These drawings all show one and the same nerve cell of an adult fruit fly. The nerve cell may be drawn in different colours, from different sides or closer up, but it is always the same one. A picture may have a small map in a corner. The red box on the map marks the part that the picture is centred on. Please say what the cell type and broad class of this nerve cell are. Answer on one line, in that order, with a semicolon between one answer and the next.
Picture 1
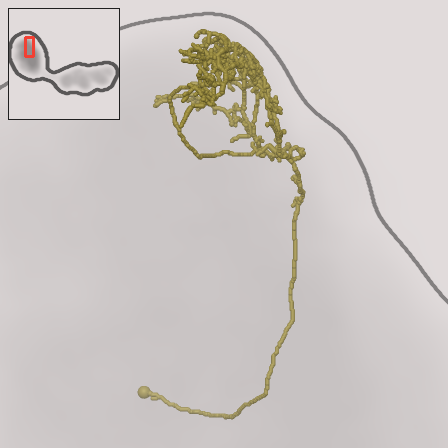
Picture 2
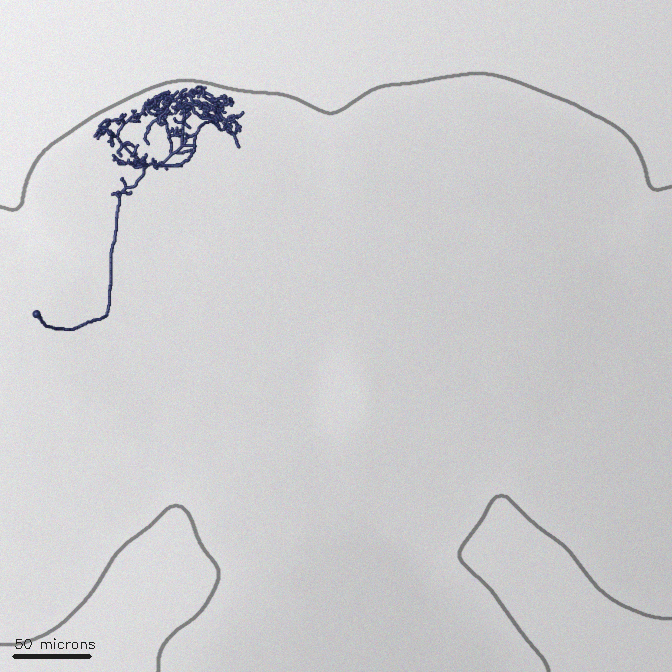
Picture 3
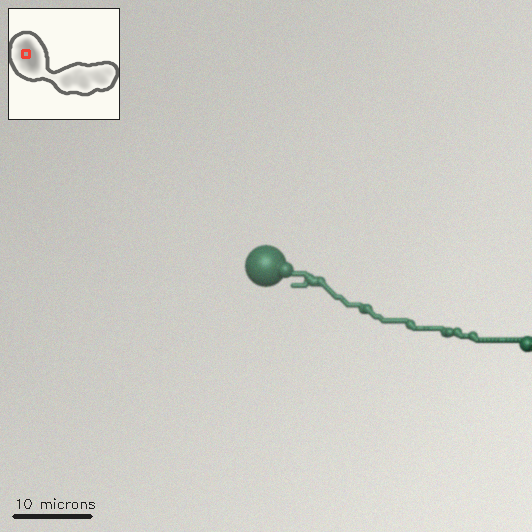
SLP211; central-brain intrinsic neuron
